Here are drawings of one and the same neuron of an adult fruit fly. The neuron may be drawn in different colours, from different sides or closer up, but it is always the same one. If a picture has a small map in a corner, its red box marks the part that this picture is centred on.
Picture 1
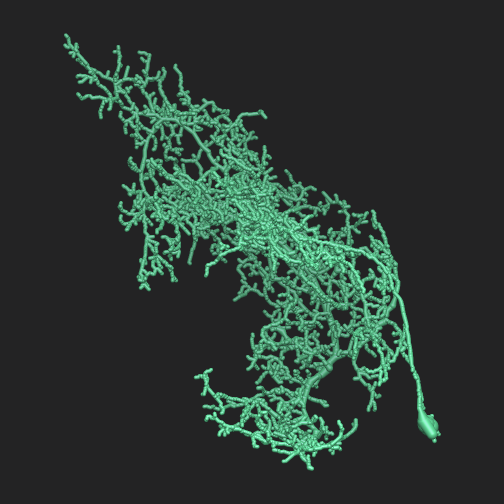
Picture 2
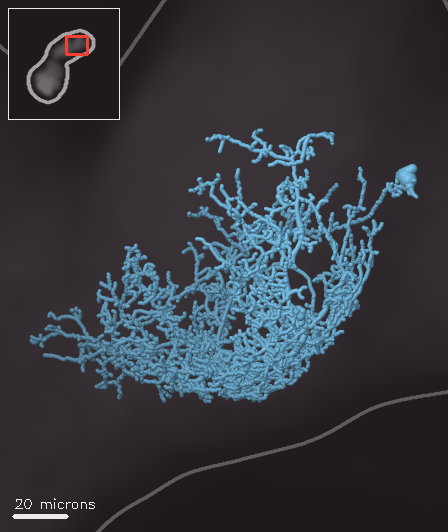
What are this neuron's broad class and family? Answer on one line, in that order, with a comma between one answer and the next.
nerve-cord intrinsic neuron, hemilineage 21A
